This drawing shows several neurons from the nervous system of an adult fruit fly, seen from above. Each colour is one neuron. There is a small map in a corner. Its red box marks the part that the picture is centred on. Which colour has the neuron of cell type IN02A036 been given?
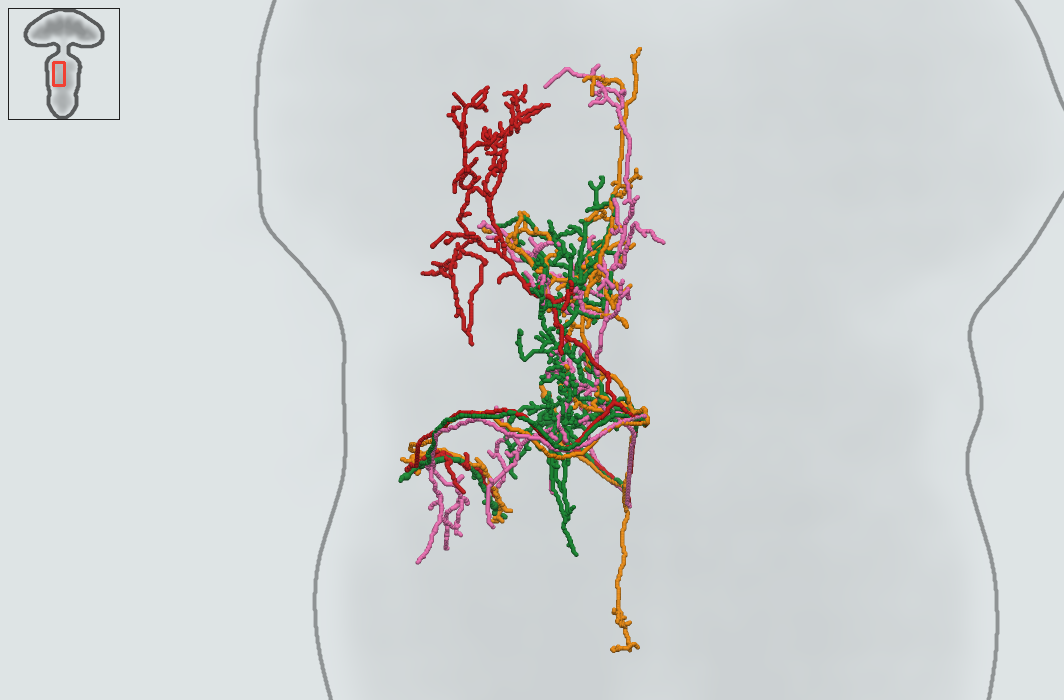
pink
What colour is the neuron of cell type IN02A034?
red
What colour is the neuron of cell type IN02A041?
orange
